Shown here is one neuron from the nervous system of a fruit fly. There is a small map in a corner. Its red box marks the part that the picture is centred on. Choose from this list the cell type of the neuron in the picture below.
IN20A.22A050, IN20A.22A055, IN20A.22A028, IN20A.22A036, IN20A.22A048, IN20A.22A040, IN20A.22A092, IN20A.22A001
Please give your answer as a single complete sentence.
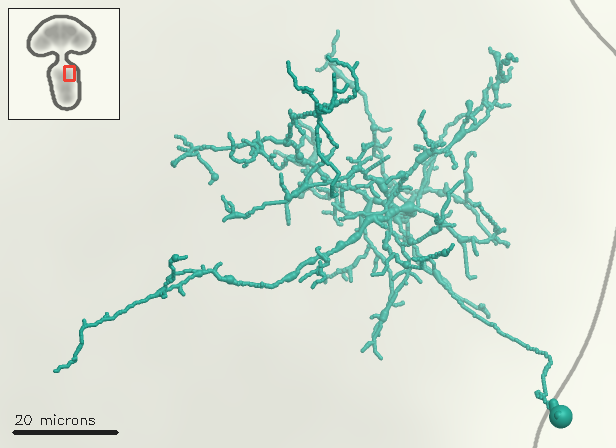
The cell type that this neuron has is IN20A.22A040.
